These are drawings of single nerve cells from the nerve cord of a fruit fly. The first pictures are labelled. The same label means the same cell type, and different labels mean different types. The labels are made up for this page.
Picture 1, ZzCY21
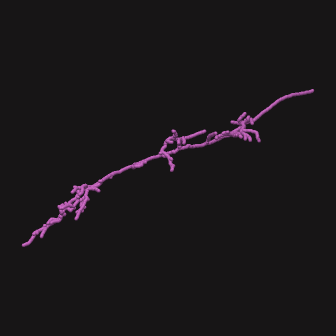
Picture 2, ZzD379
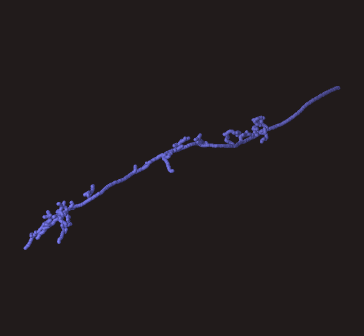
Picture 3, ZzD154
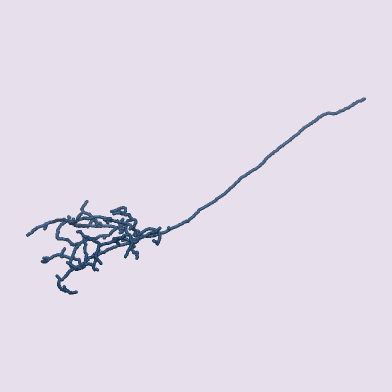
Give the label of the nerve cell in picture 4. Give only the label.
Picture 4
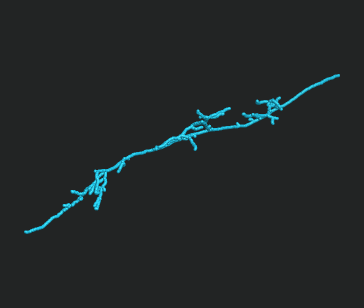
ZzCY21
